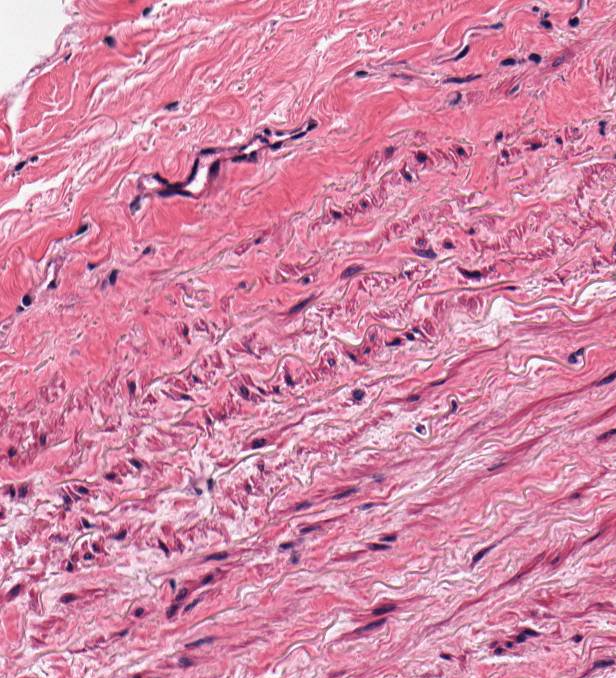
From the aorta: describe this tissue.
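Entirely fibrous connective tissue; no epithelium anywhere. Collagen bundles mainly oblique, rising lower left to upper right. Scattered cells: spindle-shaped fibroblasts, elongated dark nuclei parallel to fibres. Very little visible cytoplasm around fibroblast nuclei.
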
